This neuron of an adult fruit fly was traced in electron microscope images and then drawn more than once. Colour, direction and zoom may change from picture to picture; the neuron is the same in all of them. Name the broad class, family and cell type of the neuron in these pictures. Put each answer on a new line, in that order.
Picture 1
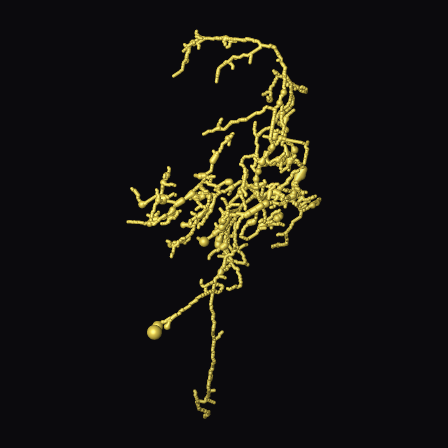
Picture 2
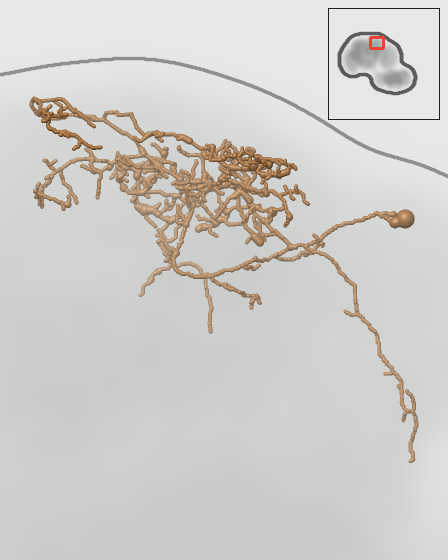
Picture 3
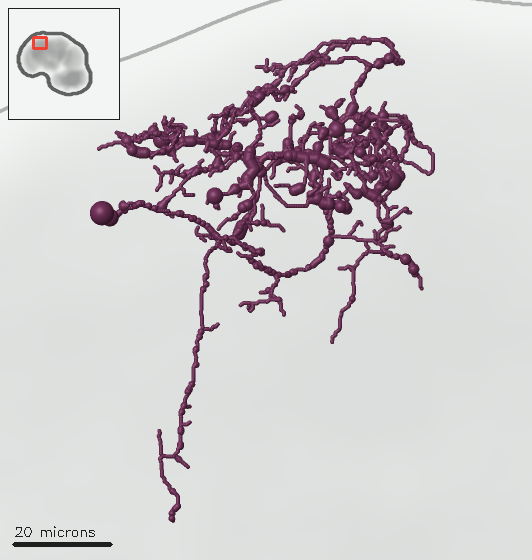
central-brain intrinsic neuron
hemilineage SLPpl1
SLP257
